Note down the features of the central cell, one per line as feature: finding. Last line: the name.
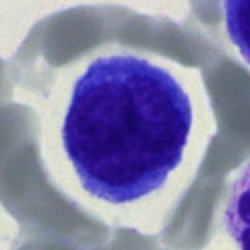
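Nucleoli: none visible in the nucleus.
Granules: none in the cytoplasm.
Vacuoles: none seen in the cytoplasm.
Surroundings: a pale clear halo, with no red cell touching the cell.
Name: blast.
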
